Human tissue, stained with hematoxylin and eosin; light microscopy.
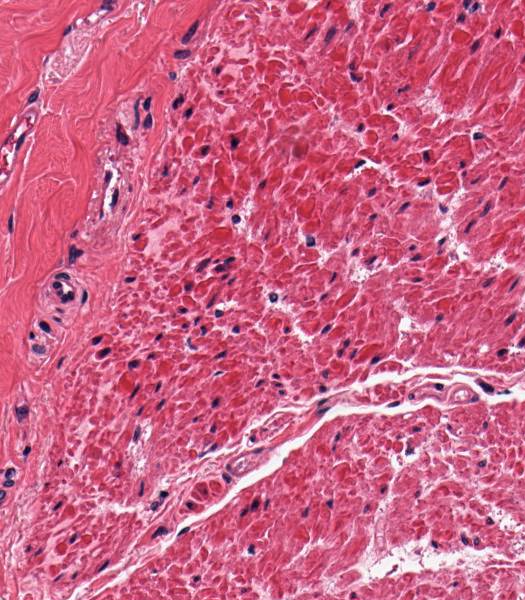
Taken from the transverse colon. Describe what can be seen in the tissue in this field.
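Tightly packed eosinophilic cell profiles fill most of field, cut mainly in cross or oblique section. Small, dark-staining nuclei scattered among them. Small narrow-lumened vessel near left edge, about mid-height, beside collagen band. No epithelial lining anywhere in field.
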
